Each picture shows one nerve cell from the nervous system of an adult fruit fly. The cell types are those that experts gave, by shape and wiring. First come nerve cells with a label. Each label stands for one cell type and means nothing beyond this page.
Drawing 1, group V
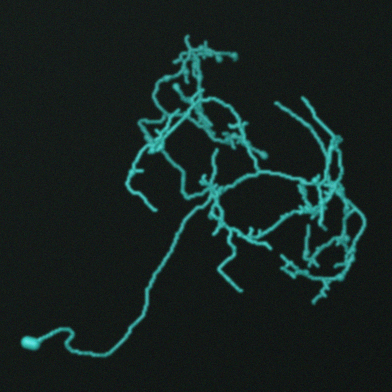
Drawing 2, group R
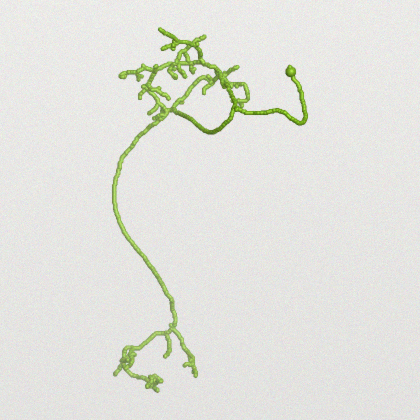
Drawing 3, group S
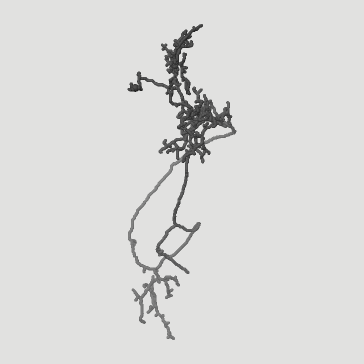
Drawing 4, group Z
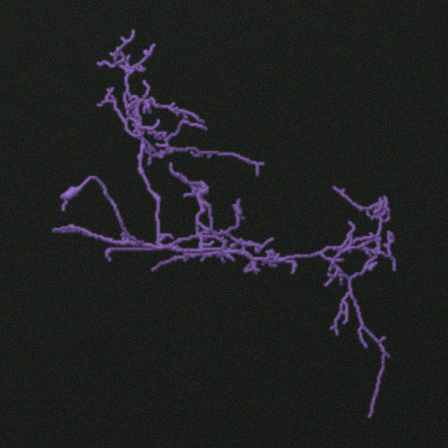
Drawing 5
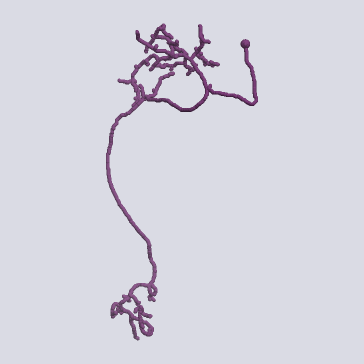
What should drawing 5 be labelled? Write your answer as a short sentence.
It belongs to group R.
